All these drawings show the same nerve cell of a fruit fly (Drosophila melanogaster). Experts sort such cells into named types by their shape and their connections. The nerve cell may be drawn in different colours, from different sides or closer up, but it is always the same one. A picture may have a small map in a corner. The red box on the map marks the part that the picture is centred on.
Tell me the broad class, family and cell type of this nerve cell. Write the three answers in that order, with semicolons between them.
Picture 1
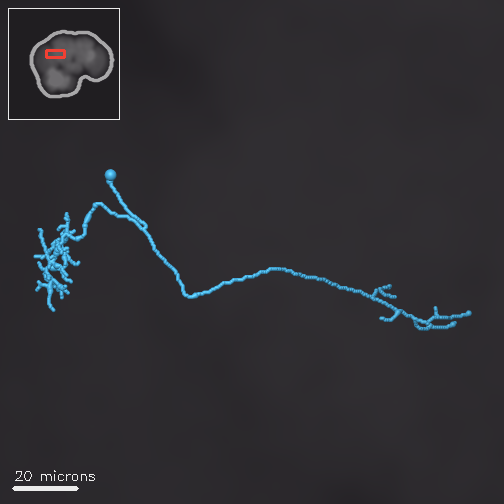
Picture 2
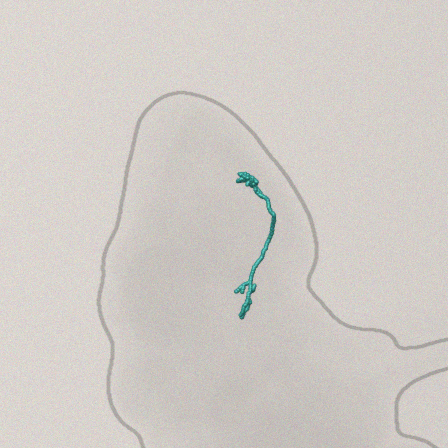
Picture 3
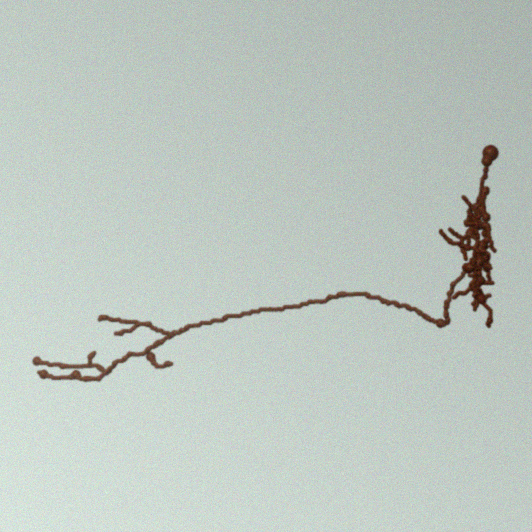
visual projection neuron; LPC; LPC1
